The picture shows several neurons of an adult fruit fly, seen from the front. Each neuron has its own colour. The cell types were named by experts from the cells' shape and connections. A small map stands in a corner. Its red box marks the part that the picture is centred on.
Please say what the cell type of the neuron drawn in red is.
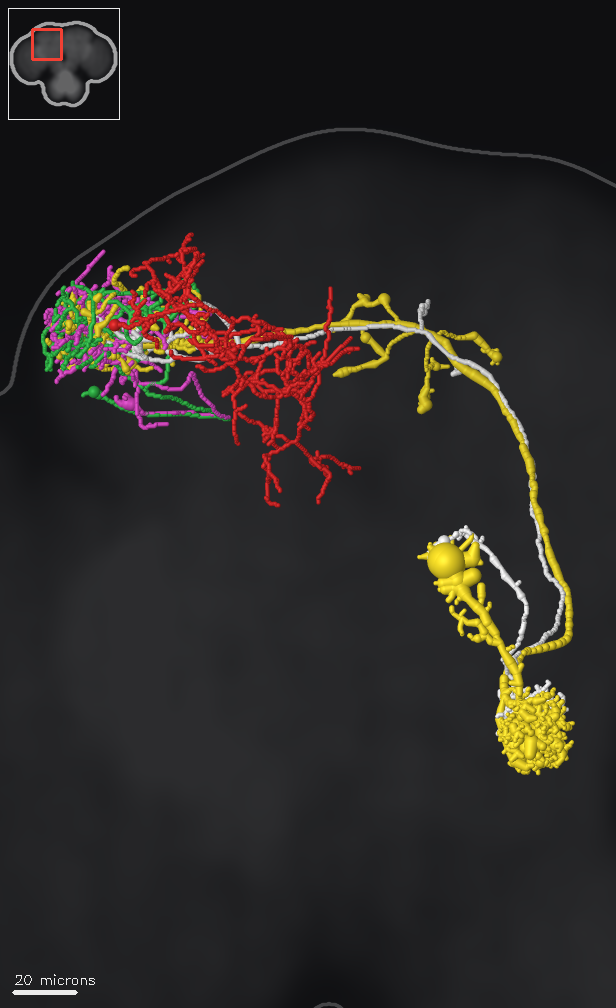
SLP119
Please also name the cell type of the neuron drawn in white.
VC4_adPN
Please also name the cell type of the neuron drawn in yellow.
VA2_adPN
